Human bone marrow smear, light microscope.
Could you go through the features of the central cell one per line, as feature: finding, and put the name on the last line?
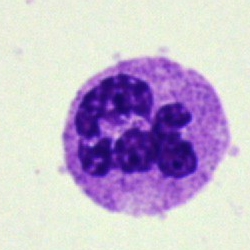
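Outline: round.
Nucleus: divided into several separate lobes.
Nucleoli: none visible.
Granules: fine and lilac, filling the cytoplasm evenly.
Name: segmented neutrophil.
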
